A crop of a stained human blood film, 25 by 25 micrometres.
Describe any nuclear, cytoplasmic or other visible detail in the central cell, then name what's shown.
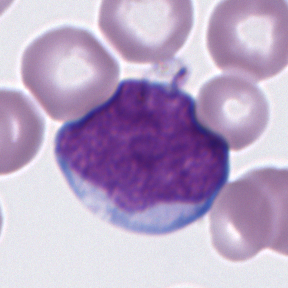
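Looking at the cytoplasm first, I can't find any granules. The nucleus fills most of the cell, and its outline is angular, somewhat irregular. Below, the border curves smoothly; above, it turns angular, and a small pale fragment with a thin dark strand rests on the top edge. So this is a myeloblast.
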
